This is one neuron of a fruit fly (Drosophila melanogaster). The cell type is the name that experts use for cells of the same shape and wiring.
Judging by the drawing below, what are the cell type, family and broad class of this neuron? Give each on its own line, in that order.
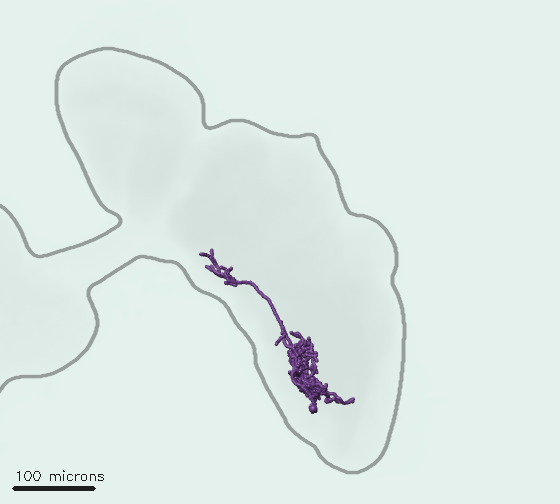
LHPV6m1
LHPV
central-brain intrinsic neuron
